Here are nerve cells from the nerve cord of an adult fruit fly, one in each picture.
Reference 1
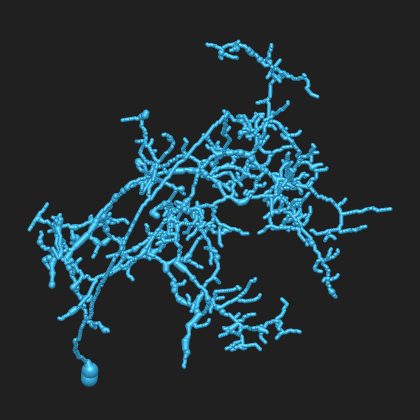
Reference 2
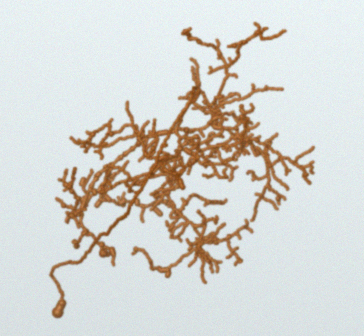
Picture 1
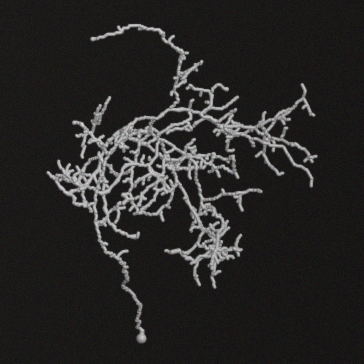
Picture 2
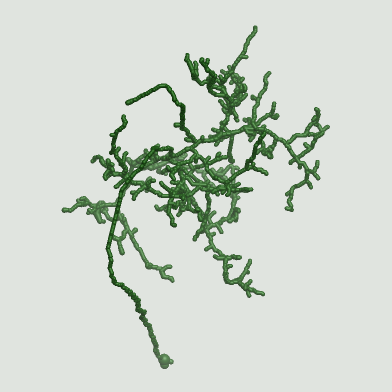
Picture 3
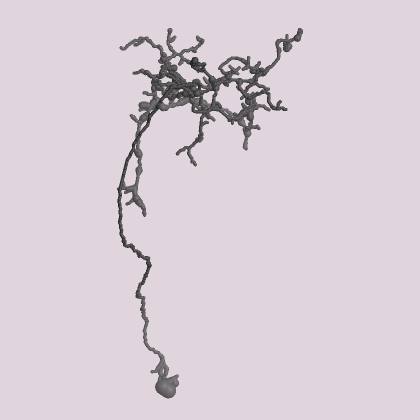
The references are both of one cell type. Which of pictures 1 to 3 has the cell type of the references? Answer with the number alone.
1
